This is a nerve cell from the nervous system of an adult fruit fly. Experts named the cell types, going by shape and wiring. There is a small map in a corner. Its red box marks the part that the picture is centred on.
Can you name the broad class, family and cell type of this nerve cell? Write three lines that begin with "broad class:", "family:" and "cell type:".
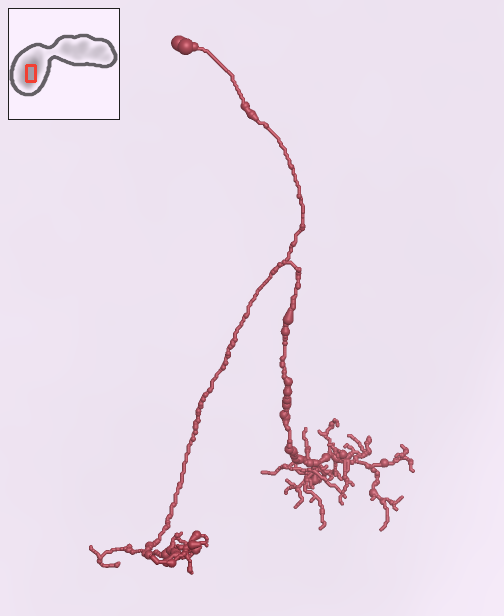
broad class: visual projection neuron
family: hemilineage VPNv2
cell type: LC16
